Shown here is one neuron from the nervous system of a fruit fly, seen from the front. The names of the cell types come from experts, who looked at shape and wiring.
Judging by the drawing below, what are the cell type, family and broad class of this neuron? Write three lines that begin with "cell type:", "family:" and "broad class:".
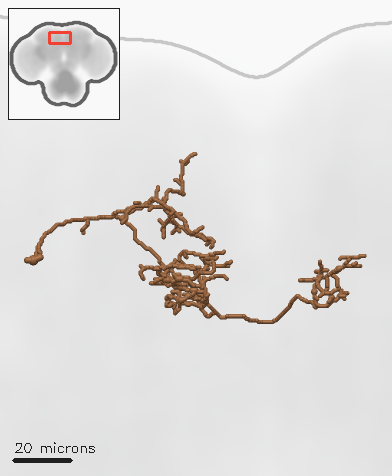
cell type: PAM08
family: class DAN
broad class: central-brain intrinsic neuron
